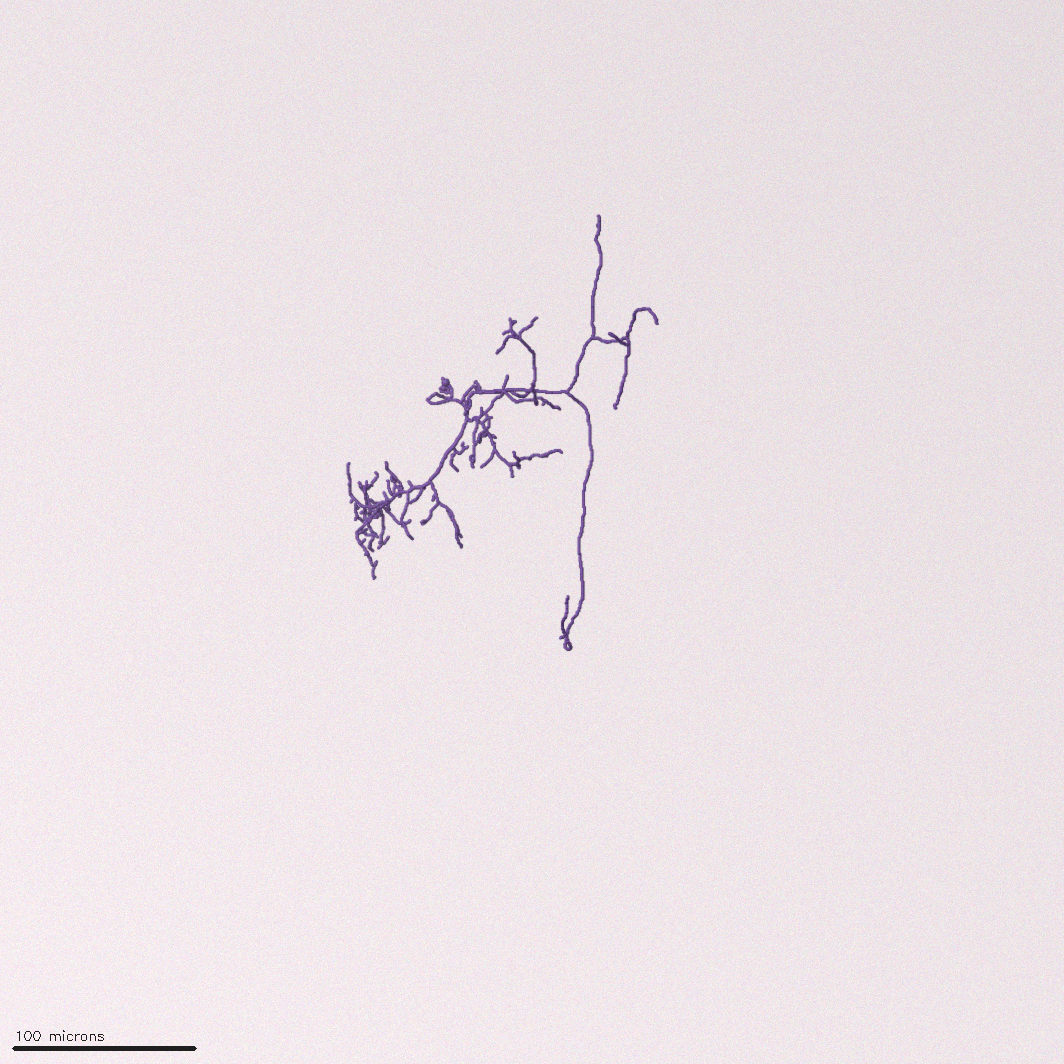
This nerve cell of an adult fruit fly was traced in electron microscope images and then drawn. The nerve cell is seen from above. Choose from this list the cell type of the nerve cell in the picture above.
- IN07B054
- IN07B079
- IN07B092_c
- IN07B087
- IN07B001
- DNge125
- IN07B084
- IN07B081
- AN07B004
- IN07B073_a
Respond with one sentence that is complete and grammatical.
The cell type name IN07B073_a applies to this nerve cell.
